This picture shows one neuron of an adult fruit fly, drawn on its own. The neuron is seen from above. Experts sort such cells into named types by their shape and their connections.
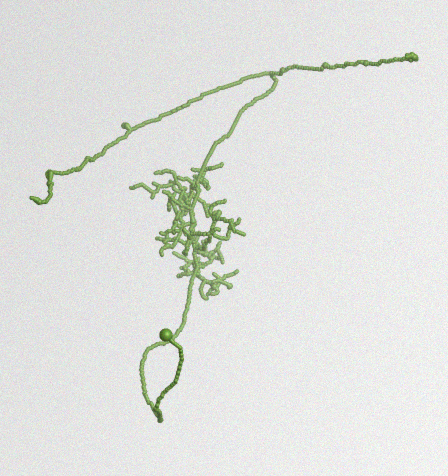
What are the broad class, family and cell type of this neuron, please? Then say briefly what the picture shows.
This is a central-brain intrinsic neuron. The name of its family is class CX. It is of cell type FS2. Dozens of branch ends can be seen. As drawn here it is about as wide as it is tall.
